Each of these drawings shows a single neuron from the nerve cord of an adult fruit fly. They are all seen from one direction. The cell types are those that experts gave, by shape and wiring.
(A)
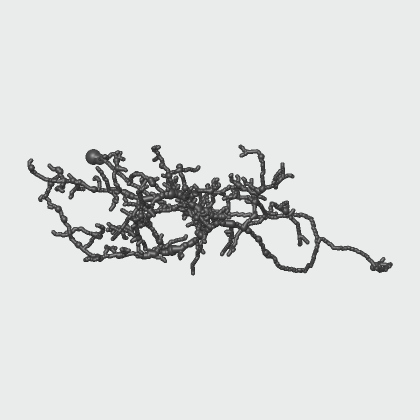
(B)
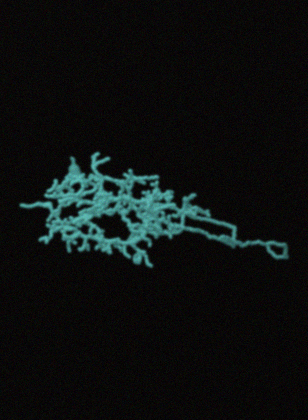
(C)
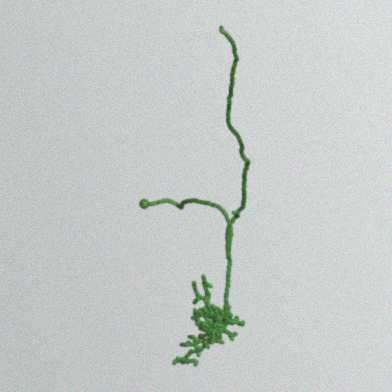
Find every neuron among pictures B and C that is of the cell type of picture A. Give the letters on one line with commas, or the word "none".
B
